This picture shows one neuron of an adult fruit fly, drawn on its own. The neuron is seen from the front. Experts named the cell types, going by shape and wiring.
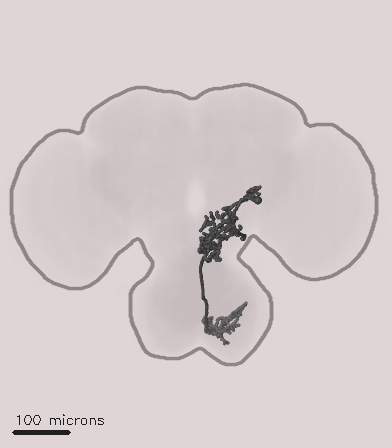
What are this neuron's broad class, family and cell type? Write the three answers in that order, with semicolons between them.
descending neuron; DNde; DNde006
